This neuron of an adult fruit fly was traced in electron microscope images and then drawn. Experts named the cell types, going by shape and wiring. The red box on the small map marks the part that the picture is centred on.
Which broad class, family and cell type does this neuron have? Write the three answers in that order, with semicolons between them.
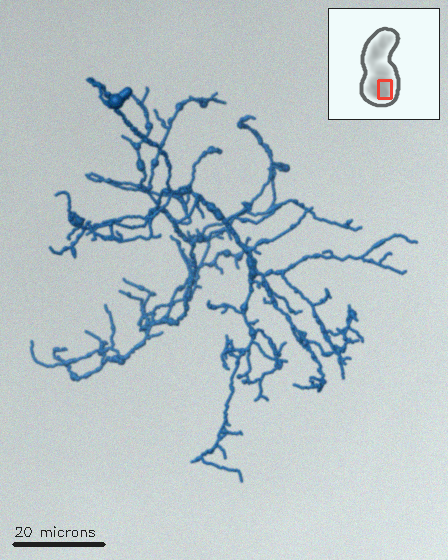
central-brain intrinsic neuron; hemilineage AOTUv4_ventral; FB5P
